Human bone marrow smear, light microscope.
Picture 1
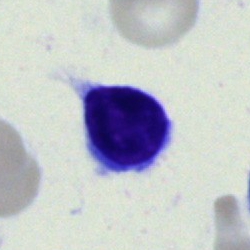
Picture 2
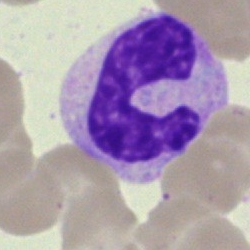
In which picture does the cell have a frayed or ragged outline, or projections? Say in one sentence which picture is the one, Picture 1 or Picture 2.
The cell shown in Picture 1 is bounded by a rough outline.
